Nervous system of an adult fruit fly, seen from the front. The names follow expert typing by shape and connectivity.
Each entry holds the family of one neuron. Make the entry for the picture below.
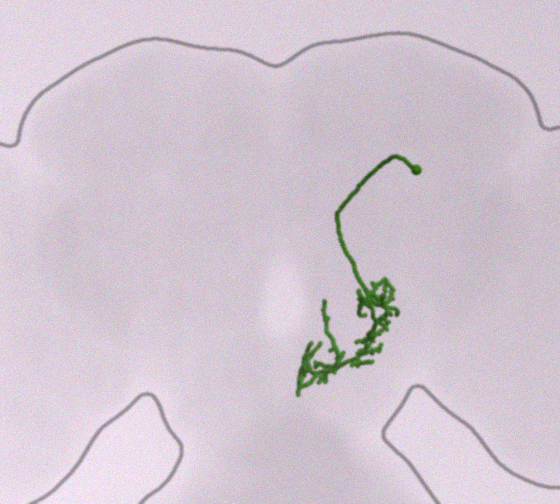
hemilineage WEDd1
